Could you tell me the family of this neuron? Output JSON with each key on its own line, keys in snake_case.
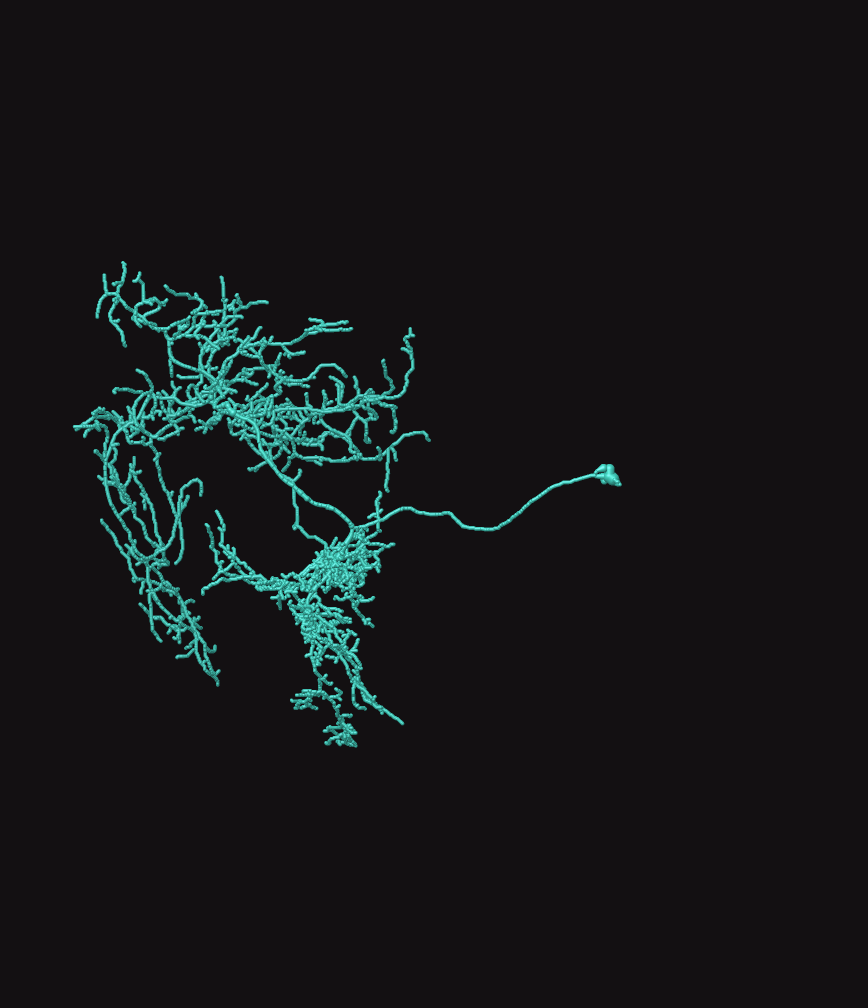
{
 "family": "hemilineage CREa1_ventral"
}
